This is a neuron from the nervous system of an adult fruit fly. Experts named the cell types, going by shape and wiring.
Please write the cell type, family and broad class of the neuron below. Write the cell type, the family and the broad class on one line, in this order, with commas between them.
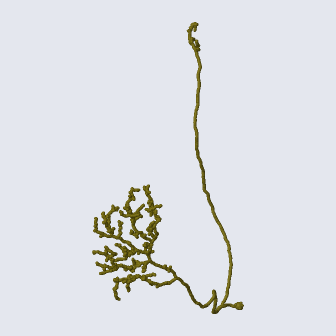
MeVP2, MeVP, visual projection neuron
